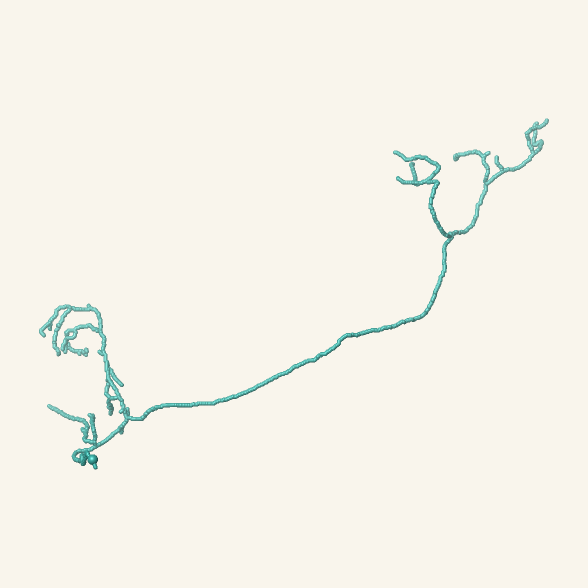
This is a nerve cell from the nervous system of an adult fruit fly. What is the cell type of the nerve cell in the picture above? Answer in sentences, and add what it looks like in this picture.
Its cell type is GNG418. This is a central-brain intrinsic neuron. The cell body can be seen at the lower left of the picture. In this view it is wider than it is tall.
